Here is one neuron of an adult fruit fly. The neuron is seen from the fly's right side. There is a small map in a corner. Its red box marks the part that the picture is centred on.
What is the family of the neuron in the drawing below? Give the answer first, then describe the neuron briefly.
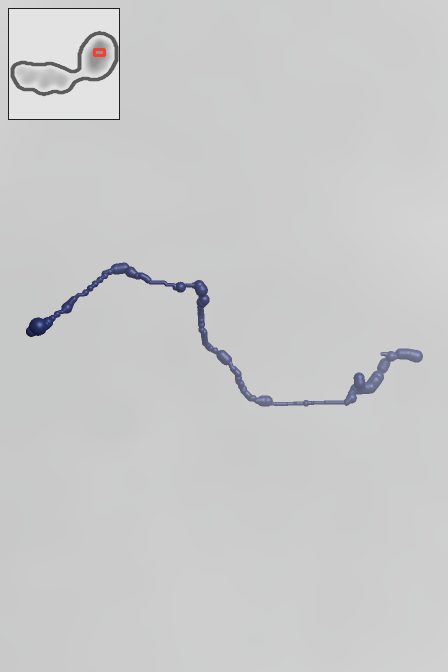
The name of its family is class visual. It is a photoreceptor or other optic-lobe sensory neuron. No cell body is drawn. There are a dozen or fewer branch ends.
